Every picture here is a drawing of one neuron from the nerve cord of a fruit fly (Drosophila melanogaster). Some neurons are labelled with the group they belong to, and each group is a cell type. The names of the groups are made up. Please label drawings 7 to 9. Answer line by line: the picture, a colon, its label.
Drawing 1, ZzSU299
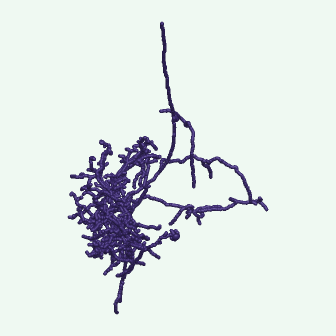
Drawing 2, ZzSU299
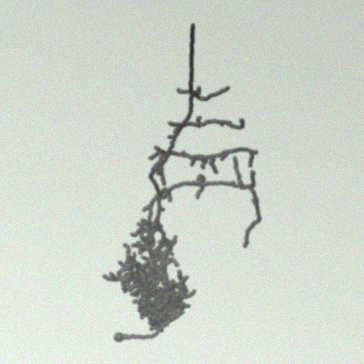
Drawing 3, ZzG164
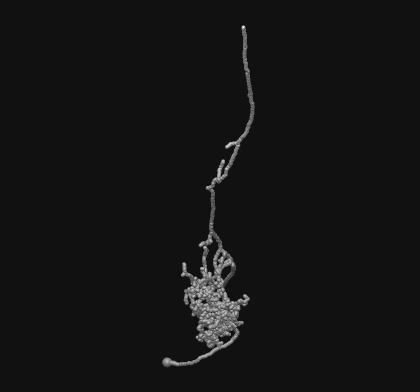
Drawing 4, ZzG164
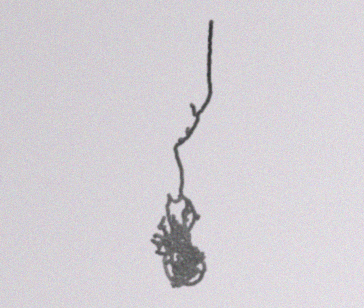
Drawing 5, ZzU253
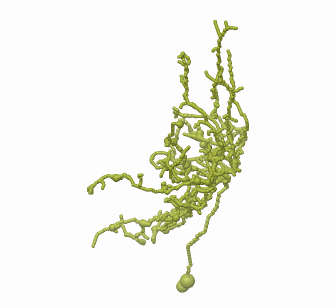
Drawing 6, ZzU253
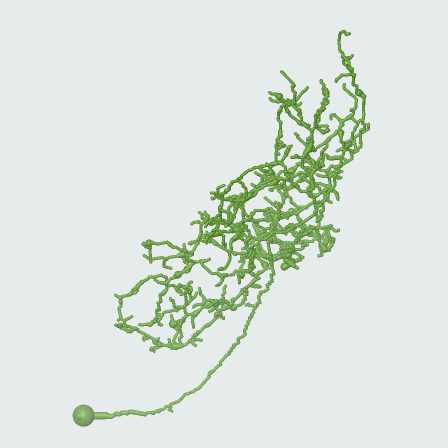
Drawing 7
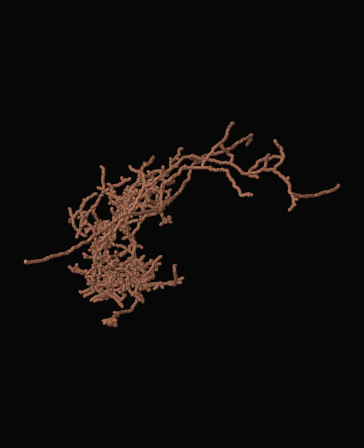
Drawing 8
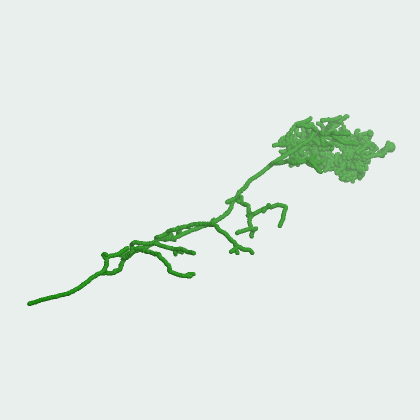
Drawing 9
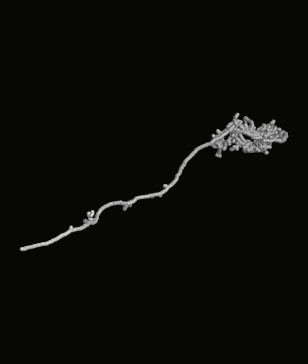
7: ZzSU299
8: ZzSU299
9: ZzG164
